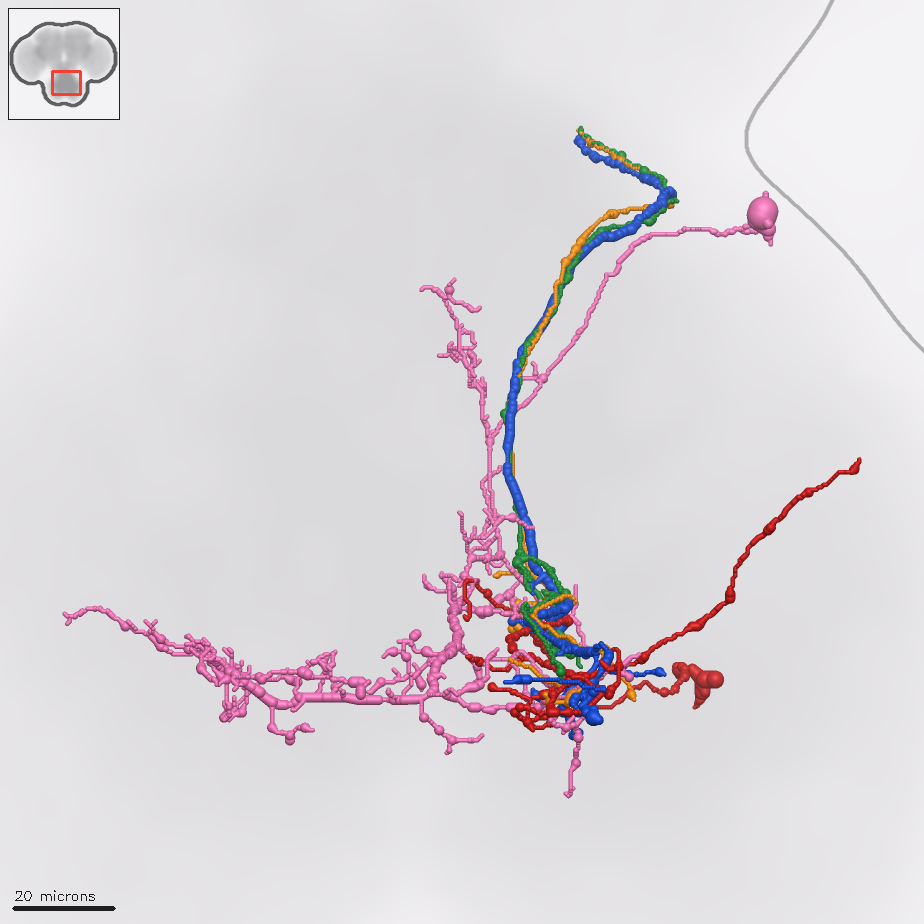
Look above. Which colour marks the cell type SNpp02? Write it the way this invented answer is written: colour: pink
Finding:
colour: green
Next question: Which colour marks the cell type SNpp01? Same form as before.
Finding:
colour: blue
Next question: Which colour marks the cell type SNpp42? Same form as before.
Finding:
colour: red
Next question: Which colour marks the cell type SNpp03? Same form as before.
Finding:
colour: orange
